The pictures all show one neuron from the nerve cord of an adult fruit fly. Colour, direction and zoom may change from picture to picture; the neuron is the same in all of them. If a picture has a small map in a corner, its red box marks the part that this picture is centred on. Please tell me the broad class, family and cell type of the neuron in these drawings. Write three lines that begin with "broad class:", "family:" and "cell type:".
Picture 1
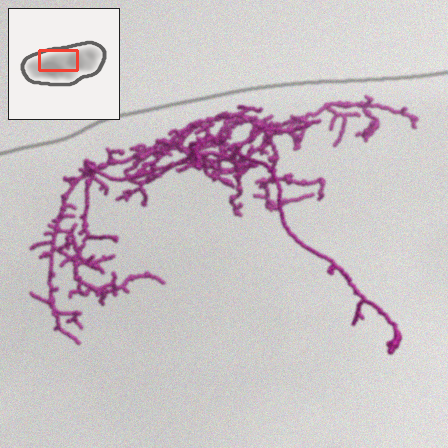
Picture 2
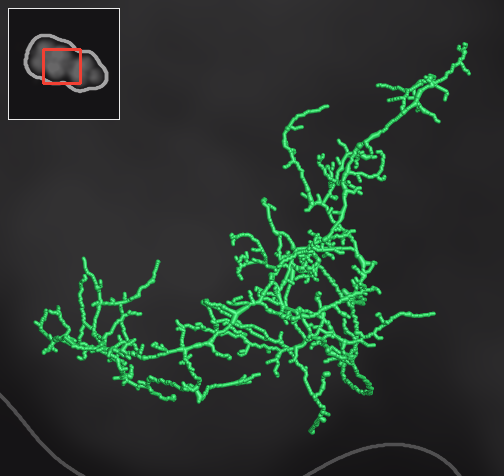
broad class: nerve-cord intrinsic neuron
family: hemilineage 03B
cell type: IN03B058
